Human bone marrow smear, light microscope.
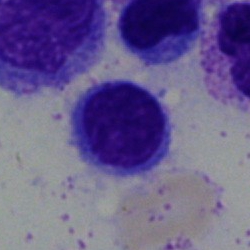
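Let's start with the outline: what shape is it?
Round.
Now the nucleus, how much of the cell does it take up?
Most of it, leaving only a thin blue rim of cytoplasm.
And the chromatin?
Dense, staining dark purple.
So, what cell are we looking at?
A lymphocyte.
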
